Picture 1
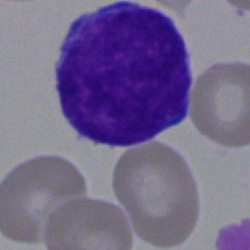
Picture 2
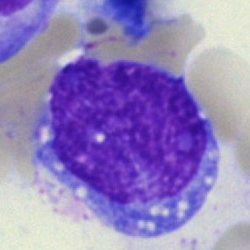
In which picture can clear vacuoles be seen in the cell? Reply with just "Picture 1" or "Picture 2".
Picture 2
